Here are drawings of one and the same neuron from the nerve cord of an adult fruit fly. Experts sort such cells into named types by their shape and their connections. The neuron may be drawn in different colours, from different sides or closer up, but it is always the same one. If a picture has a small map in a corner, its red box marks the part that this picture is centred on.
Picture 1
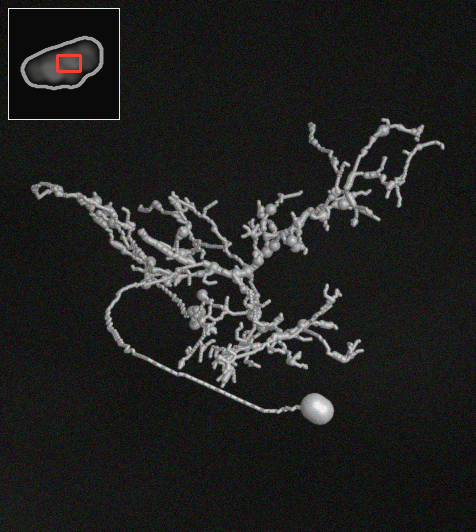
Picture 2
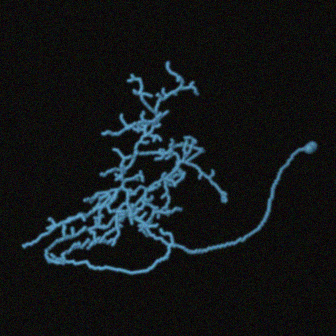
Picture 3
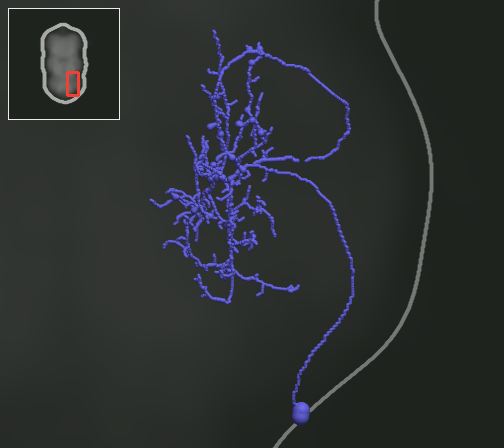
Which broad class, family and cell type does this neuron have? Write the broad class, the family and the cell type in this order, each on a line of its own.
nerve-cord intrinsic neuron
hemilineage 16B
IN16B120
